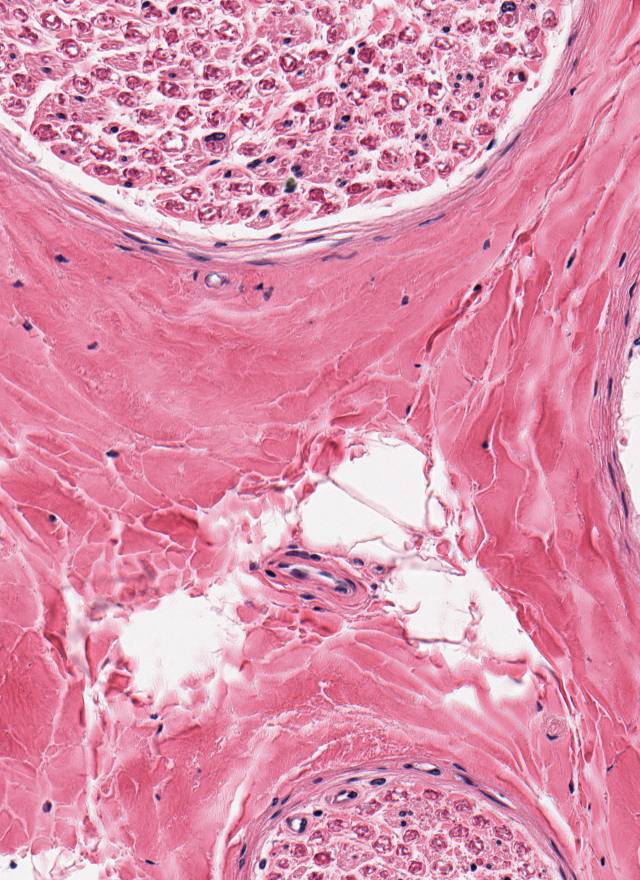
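Tibial nerve: two rounded fibre bundles, top and bottom, separated by broad pink connective tissue. Upper-bundle fibres, cut across, form many small, closely packed round profiles amid scattered small dark nuclei. A thin concentric layer of flattened cells with elongated dark nuclei wraps each bundle.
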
